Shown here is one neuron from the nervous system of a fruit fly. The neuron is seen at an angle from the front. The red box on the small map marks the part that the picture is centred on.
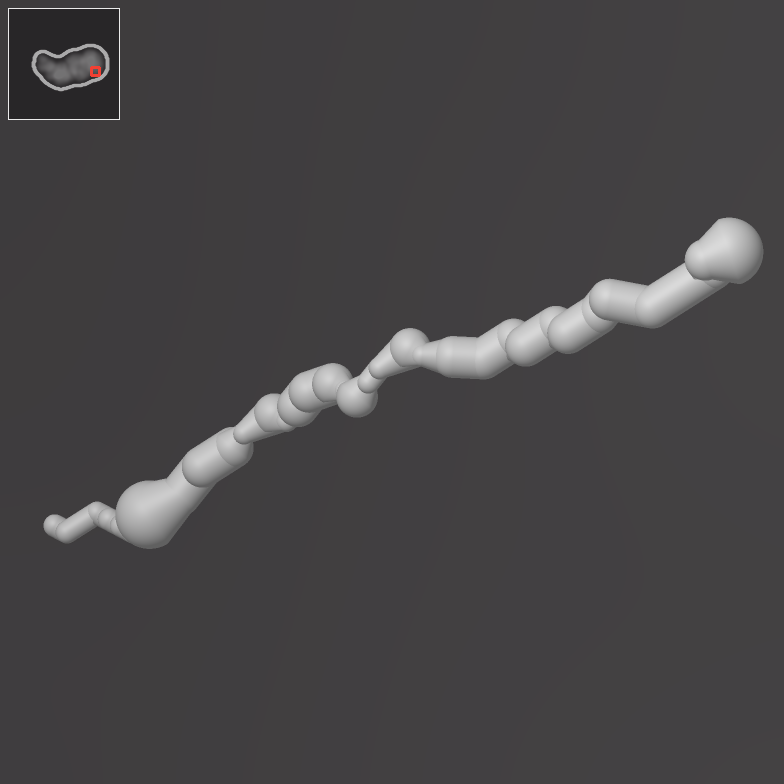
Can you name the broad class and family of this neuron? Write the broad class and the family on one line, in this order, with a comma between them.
sensory neuron entering the brain, class mechanosensory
